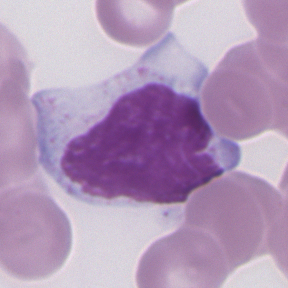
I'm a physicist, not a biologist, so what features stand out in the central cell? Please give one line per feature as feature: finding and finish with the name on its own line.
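Outline: irregular and angular, corners pointed, not smoothly round
Nucleus: irregular, notched on the right side
Cytoplasm: abundant, pale greyish-blue
Position: nucleus toward the lower part, more cytoplasm above
Name: large granular lymphocyte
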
